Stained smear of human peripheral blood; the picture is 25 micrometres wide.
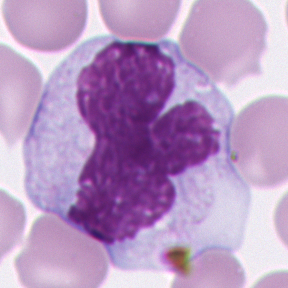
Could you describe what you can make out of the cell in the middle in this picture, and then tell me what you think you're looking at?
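Abundant pale grey-blue cytoplasm shows only a fine, faint, dusty granularity, without coarse granules. The nucleus is folded, with a smaller lobe jutting toward the right. The outline is irregular and somewhat angular rather than smoothly round. This is a monocyte.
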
